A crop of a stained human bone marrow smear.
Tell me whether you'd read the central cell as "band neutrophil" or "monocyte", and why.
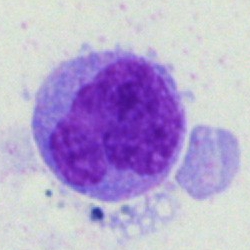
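A monocyte. Take a look at the outline first: it's roughly round. Now follow the rim of cytoplasm around, and you'll find it's widest on the left side of the cell. No coarse granules are visible in that cytoplasm. Along the upper edge there are small, fuzzy projections.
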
